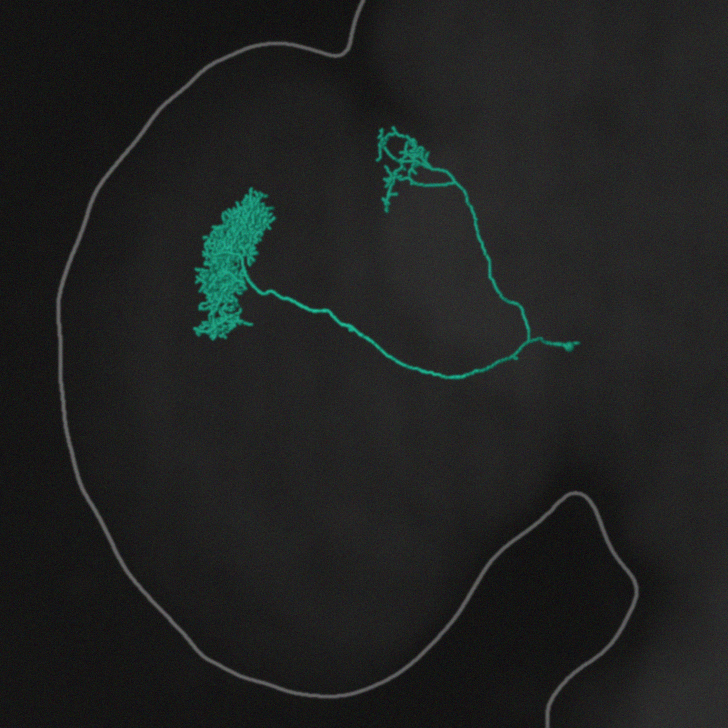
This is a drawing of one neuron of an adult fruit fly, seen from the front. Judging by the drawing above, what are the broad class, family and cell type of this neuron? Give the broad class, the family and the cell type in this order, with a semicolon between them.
optic-lobe intrinsic neuron; MeLo; MeLo9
